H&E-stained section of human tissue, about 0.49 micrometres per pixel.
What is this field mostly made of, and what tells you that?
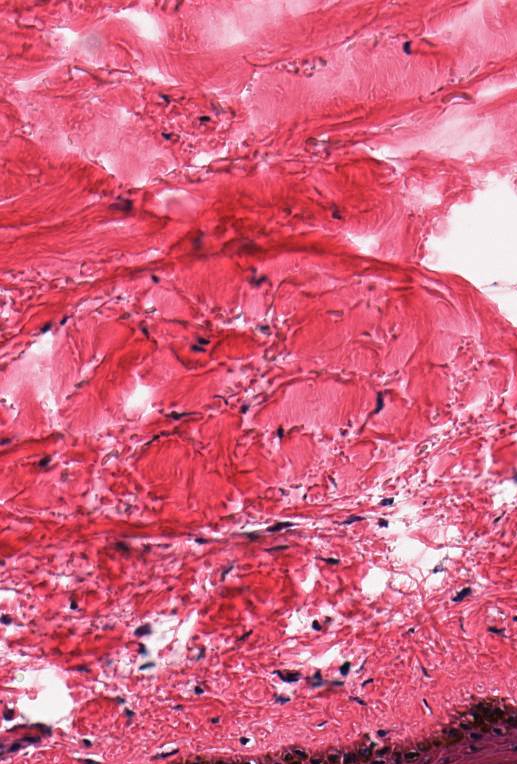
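The field consists mainly of dermis. Deciding are the dense, deeply eosinophilic collagen bundles filling most of it, broad and interwoven in the upper and middle parts and running in different directions.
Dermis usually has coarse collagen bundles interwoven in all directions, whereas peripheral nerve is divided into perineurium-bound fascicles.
Nuclei are sparse, small, dark and mostly spindle-shaped, lying between the bundles.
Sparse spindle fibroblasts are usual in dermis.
The lower third is looser, with finer fibres and more nuclei than the upper part.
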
